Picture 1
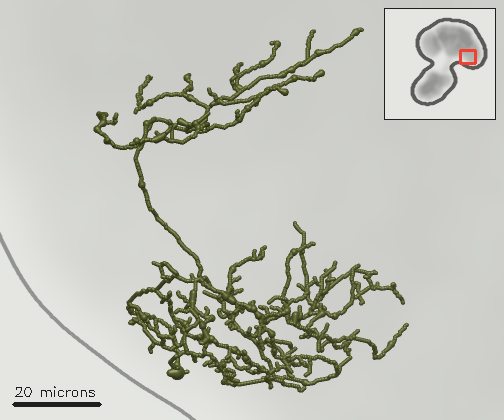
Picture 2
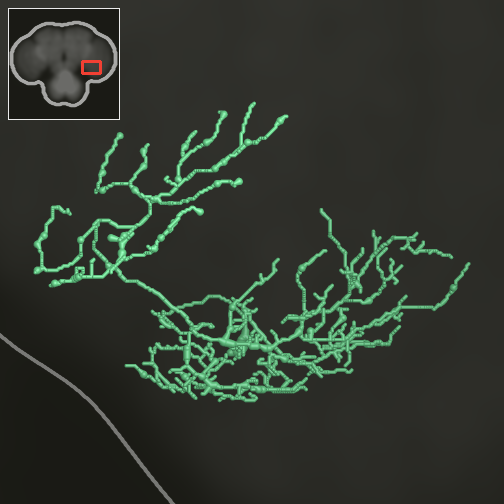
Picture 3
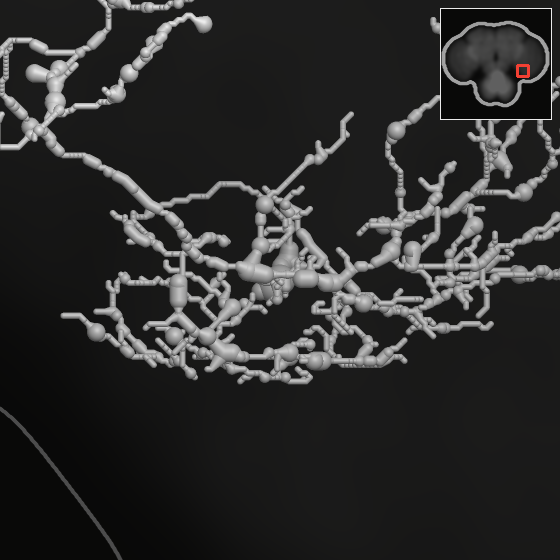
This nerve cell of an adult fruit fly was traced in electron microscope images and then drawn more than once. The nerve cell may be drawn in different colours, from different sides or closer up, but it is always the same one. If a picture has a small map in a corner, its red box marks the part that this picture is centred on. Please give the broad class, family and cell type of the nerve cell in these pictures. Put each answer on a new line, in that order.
optic-lobe intrinsic neuron
Tlp
Tlp11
